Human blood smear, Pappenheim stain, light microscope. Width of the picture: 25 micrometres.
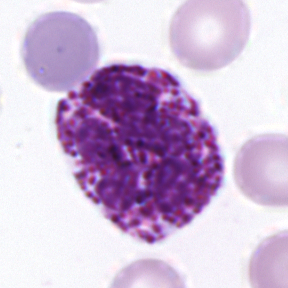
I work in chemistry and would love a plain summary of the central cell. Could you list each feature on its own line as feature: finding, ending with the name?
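Size: about 16 by 14 micrometres
Granules: coarse, round, dark purple-red, packing the cytoplasm
Granule position: over the nucleus as well as around it
Nucleus: outline hard to follow, hidden by the granules
Granule extent: right out to the cell edge
Identification: basophil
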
